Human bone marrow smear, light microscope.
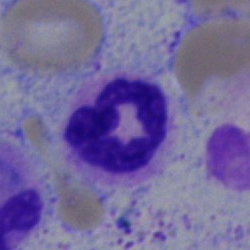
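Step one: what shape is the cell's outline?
Round.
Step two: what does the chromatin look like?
It is dark purple and densely clumped.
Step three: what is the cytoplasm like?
It is pale pink and shows no coarse granules.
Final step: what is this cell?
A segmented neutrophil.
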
